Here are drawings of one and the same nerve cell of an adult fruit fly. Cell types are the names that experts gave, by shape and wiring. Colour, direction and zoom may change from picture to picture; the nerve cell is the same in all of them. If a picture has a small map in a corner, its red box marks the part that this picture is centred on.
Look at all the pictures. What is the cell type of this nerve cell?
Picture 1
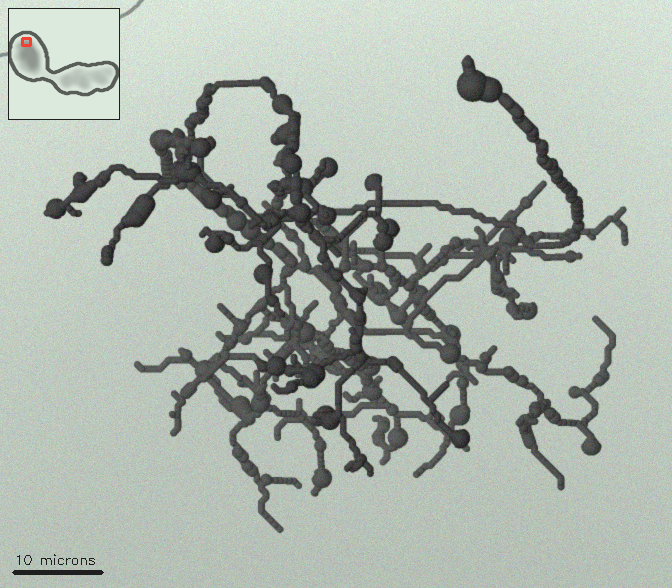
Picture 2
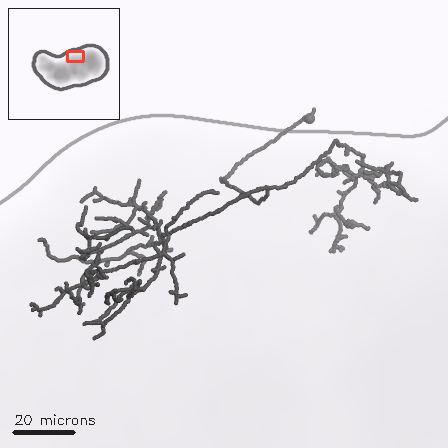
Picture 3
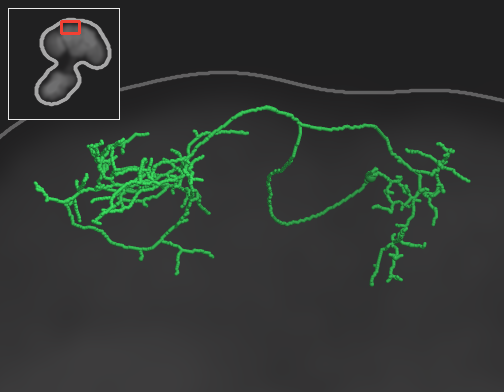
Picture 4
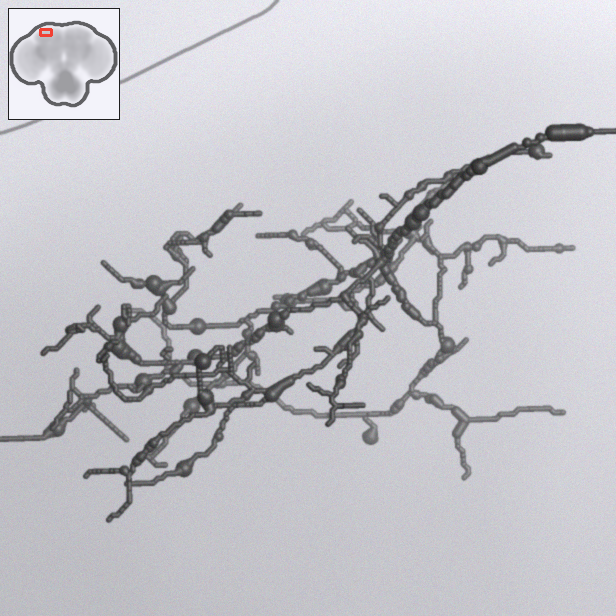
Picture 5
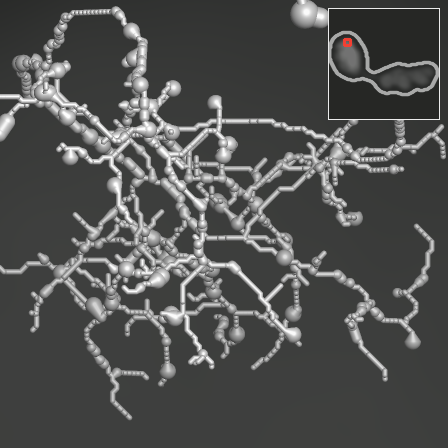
CB3121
